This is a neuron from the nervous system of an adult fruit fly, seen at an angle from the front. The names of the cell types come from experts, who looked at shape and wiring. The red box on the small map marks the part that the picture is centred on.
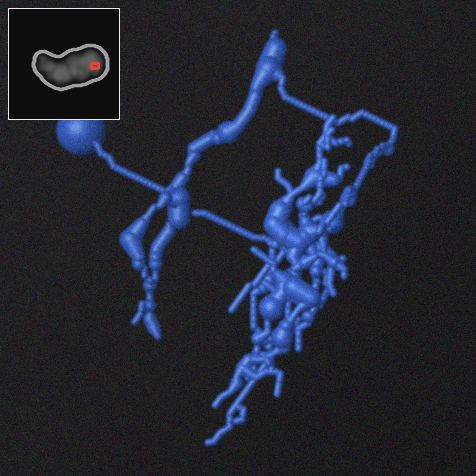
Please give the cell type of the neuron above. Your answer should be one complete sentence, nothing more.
The neuron here is of the cell type T5c.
